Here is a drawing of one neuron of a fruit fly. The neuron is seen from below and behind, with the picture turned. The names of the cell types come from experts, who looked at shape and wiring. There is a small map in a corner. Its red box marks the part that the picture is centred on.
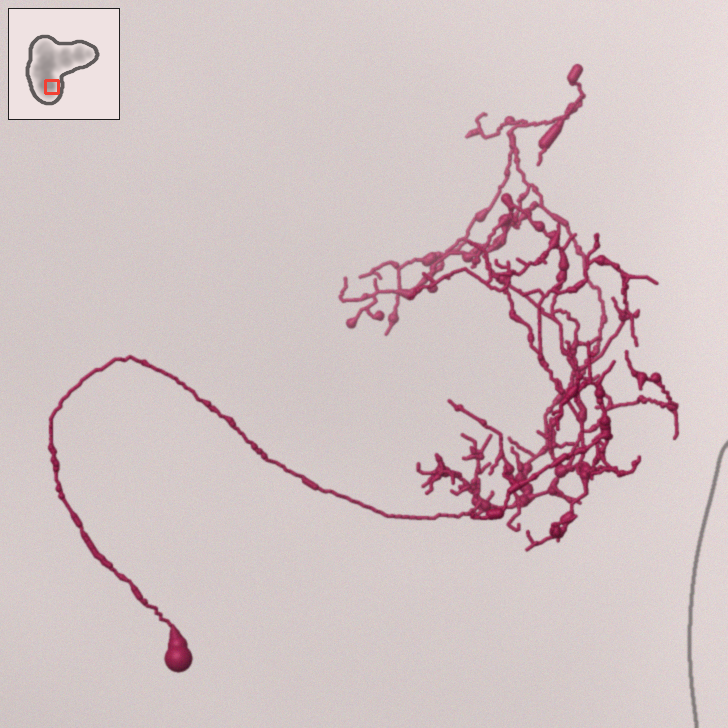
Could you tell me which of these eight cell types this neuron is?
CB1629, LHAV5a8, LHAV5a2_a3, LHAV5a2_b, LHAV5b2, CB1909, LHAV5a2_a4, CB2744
CB1629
